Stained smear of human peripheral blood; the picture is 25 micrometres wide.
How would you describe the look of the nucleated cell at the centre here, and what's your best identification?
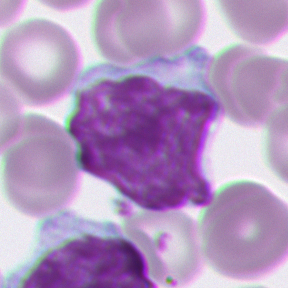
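The nucleus here has an irregular, angular outline with several shallow notches in it. Around it the cytoplasm is only a narrow pale greyish-blue rim, widest along the top of the cell. That upper edge of the cell looks ragged and uneven. This one's a typical lymphocyte.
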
